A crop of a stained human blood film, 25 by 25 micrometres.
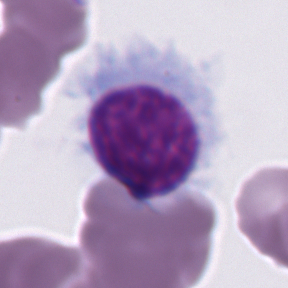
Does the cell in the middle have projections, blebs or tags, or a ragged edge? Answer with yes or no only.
Yes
